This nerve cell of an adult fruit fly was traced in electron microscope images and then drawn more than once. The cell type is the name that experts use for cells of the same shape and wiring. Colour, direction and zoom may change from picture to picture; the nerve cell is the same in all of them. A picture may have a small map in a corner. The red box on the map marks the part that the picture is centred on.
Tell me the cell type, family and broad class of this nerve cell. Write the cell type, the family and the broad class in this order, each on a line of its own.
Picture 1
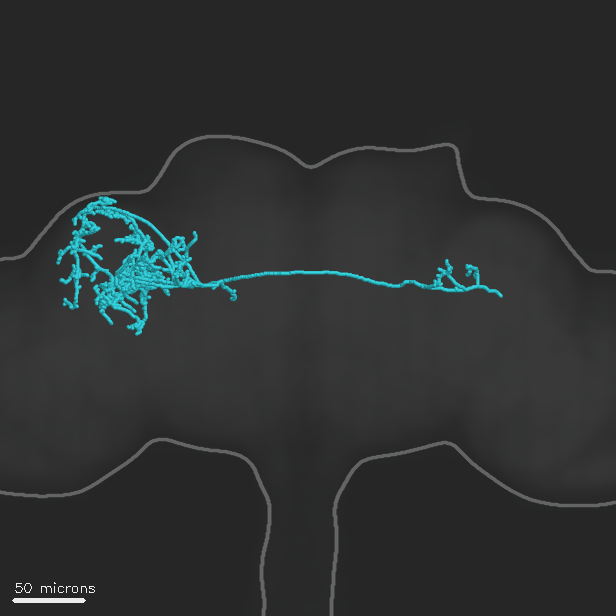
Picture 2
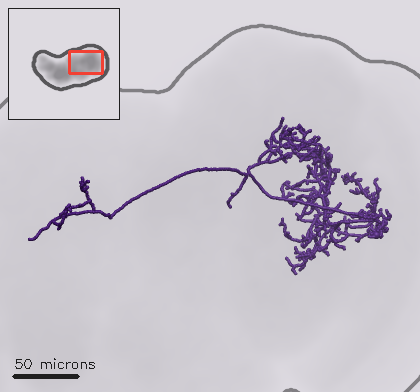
AVLP728m
hemilineage VLPa1_medial
central-brain intrinsic neuron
